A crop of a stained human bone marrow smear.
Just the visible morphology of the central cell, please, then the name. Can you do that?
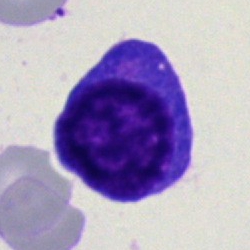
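The nucleus lies toward the lower left, with most of the cytoplasm above it and to its right. Its chromatin is dark purple, mottled with lighter patches. The cytoplasm stains deep blue and contains a single small clear spot near the upper right edge. The cell is a plasma cell.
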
